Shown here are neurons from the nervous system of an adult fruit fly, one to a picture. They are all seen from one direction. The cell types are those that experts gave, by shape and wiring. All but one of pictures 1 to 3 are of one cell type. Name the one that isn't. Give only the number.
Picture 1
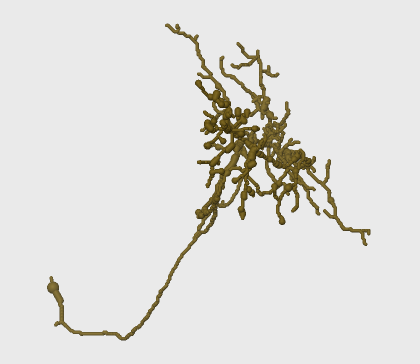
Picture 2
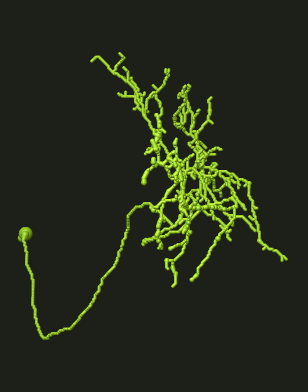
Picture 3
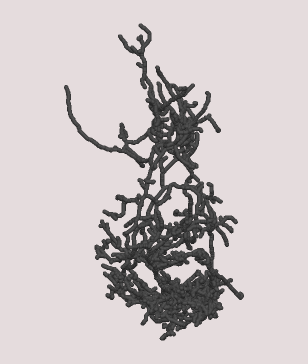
3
